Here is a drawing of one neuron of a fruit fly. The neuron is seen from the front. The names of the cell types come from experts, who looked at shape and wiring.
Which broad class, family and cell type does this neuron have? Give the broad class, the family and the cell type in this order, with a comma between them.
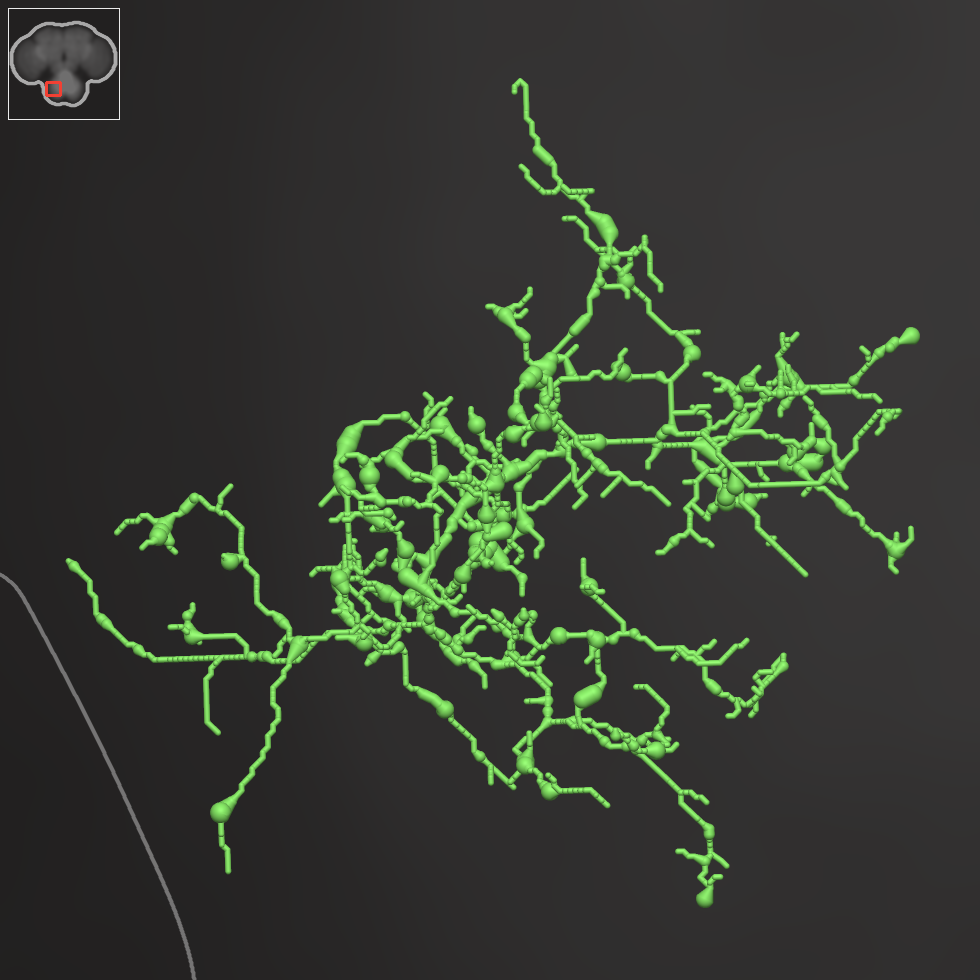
nerve-cord intrinsic neuron, hemilineage 20A.22A, IN20A.22A016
